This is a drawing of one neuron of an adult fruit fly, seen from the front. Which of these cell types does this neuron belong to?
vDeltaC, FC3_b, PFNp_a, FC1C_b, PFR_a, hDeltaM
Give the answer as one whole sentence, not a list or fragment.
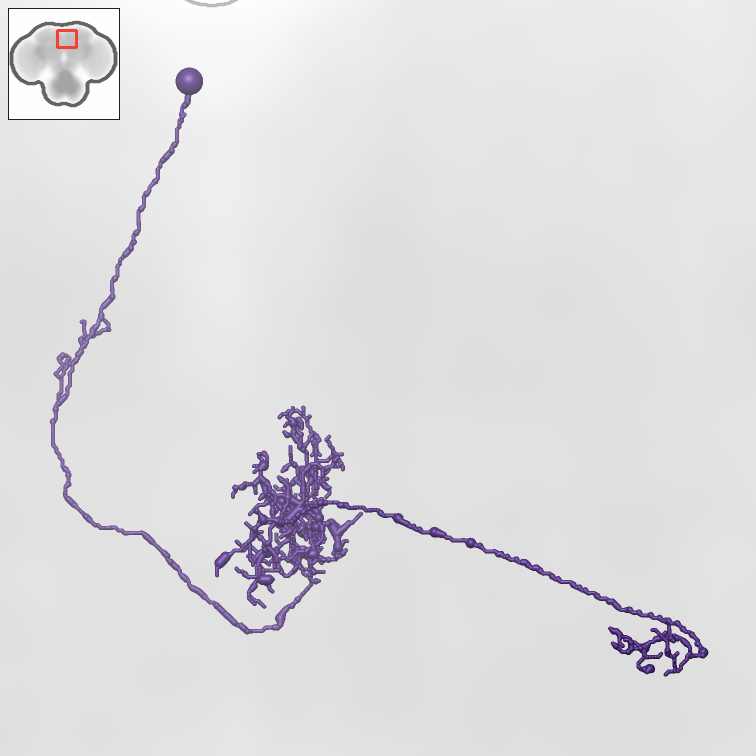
The type assigned to this neuron is PFR_a.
